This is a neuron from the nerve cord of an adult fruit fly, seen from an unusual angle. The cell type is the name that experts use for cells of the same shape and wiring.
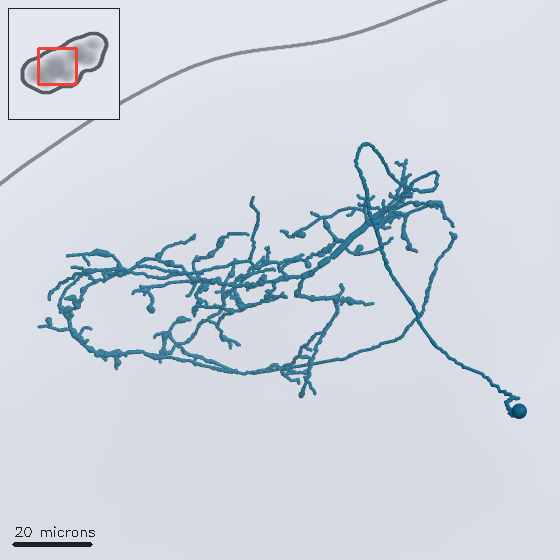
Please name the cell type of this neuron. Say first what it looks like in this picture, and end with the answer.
From left to right in the picture it spans about 130 microns. The picture shows dozens of branch ends. Its broad class is nerve-cord intrinsic neuron. It is of cell type IN06A081.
